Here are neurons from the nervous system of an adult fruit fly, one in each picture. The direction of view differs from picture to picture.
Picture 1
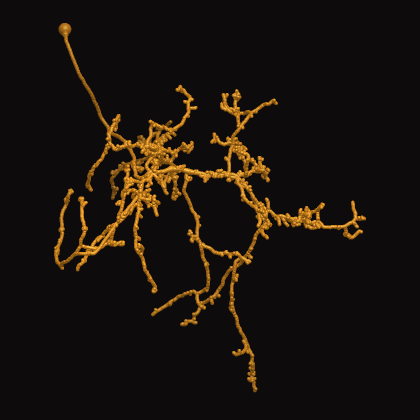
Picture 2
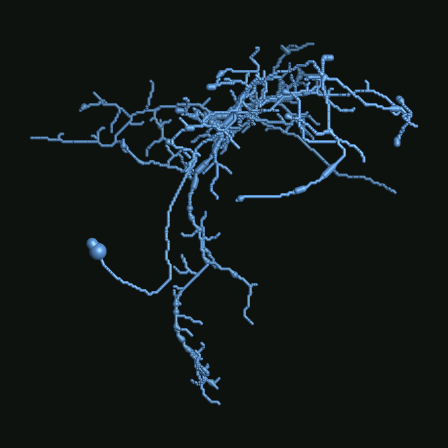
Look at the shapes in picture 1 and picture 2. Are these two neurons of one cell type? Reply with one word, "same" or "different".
same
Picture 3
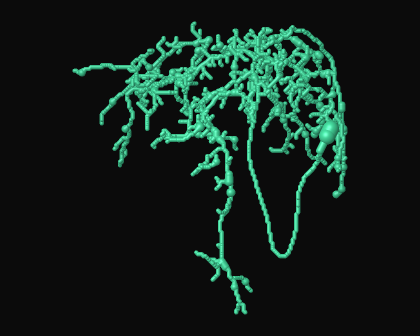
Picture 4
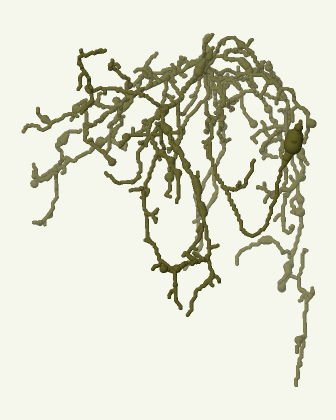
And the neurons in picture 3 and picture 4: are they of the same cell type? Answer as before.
different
